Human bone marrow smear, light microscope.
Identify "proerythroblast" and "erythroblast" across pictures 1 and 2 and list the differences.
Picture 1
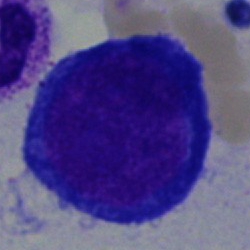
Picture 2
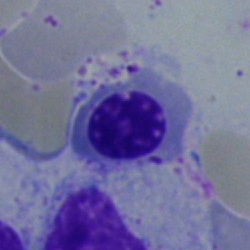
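Picture 1 shows the proerythroblast, and picture 2 shows the erythroblast. The chromatin differs most clearly: in the proerythroblast it is fine and evenly spread, without coarse clumps, whereas in the erythroblast it is dark purple and coarsely clumped, with small paler patches between the clumps. The cytoplasm of the proerythroblast forms only a narrow rim around the nucleus and stains deep blue. In the erythroblast the rim of cytoplasm is wider on the right of the nucleus than on the left. Neither cell shows granules in its cytoplasm.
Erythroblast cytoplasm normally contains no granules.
The proerythroblast has a roughly round outline, and pale red cells touch its upper right edge. Along the upper-left edge of the erythroblast lies a cluster of small purple specks.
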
